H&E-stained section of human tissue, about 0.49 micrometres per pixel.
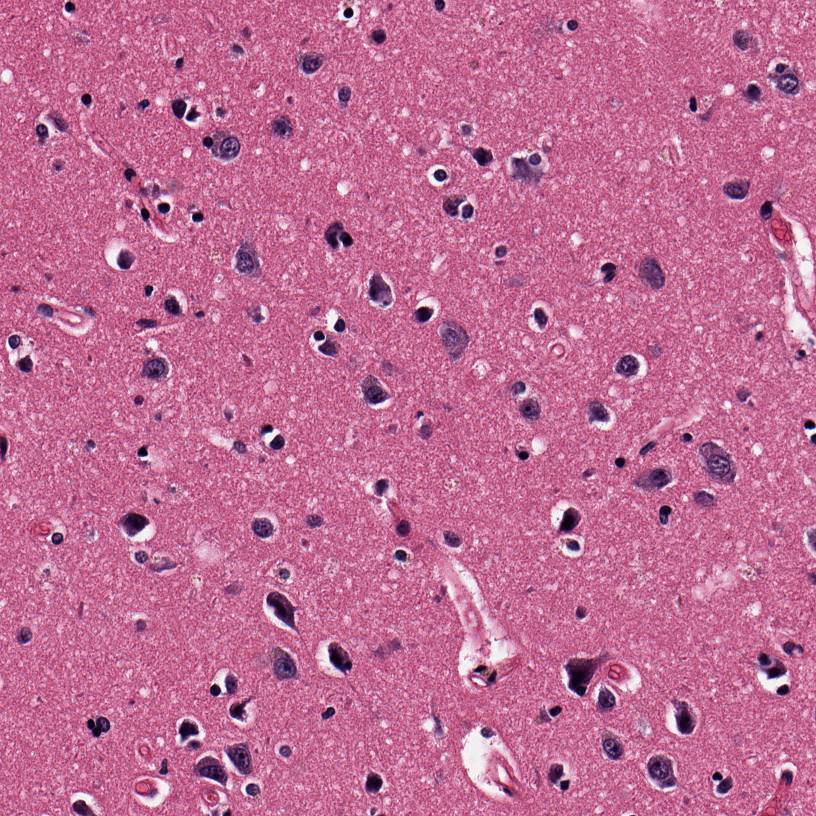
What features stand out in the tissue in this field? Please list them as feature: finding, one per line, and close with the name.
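Background: fine-grained pink fibrillary matrix, cells scattered singly.
Larger cells: round pale nuclei, single distinct nucleolus, e.g. right middle, upper left.
Small dark round nuclei: most numerous, evenly spread.
Vessels: thin-walled, small, oblique, lower centre and upper right edge.
Tissue: cerebral cortex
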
